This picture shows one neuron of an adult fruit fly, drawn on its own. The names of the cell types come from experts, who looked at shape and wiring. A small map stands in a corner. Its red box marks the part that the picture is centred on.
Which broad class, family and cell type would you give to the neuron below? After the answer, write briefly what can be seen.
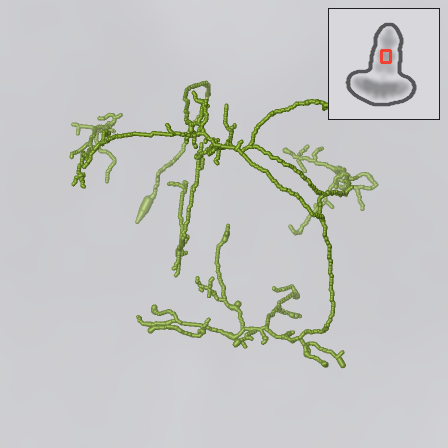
Its broad class is nerve-cord intrinsic neuron. The family is hemilineage 12B. It is of cell type IN12B075. Dozens of branch ends can be seen. As drawn here it is about as wide as it is tall.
